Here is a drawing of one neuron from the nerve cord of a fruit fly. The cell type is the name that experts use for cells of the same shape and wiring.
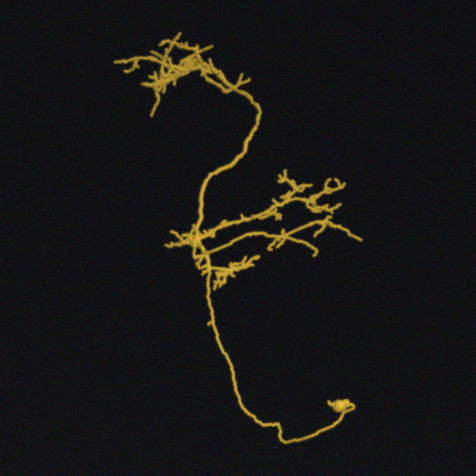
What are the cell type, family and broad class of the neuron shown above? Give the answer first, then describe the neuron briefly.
Its cell type is IN19B054. Its family is hemilineage 19B. Its broad class is nerve-cord intrinsic neuron. Dozens of branch ends can be seen. As drawn here it is taller than it is wide.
